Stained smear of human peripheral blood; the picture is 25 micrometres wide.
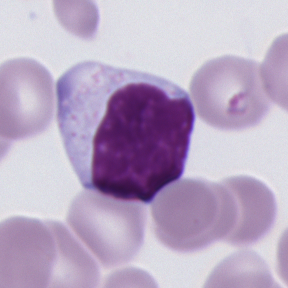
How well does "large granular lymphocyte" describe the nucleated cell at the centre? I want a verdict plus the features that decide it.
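Start with the outline: it is angular, with fairly straight edges rather than a round contour, and the cell is about 12 micrometres across. The nucleus is a single unlobed mass, roughly squarish, lying toward the lower right. Its chromatin is dense and dark purple with coarse clumping, and no nucleoli are visible. The pale blue-grey cytoplasm sits mostly on the left, with small reddish-purple granules scattered through it.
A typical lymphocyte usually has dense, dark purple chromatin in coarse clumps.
So the chromatin here is just what a typical lymphocyte would show.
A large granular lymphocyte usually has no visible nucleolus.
The absence of nucleoli agrees with that.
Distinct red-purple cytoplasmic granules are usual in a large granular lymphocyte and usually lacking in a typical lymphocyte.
Those scattered granules turn the balance away from typical lymphocyte. This is a large granular lymphocyte.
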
